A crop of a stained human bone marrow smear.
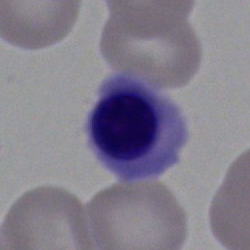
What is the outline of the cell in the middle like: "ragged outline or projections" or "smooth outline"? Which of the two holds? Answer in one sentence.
Rough rather than smooth is the outline of this cell.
